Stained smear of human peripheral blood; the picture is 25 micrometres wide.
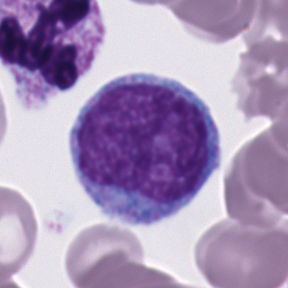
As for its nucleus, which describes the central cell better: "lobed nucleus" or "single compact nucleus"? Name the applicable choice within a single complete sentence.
The nucleus is neither lobed nor band-shaped but one compact round, oval or kidney-shaped mass.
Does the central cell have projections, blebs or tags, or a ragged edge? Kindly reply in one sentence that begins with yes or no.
No, there are no projections, blebs or tags; the cell's outline is smooth.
